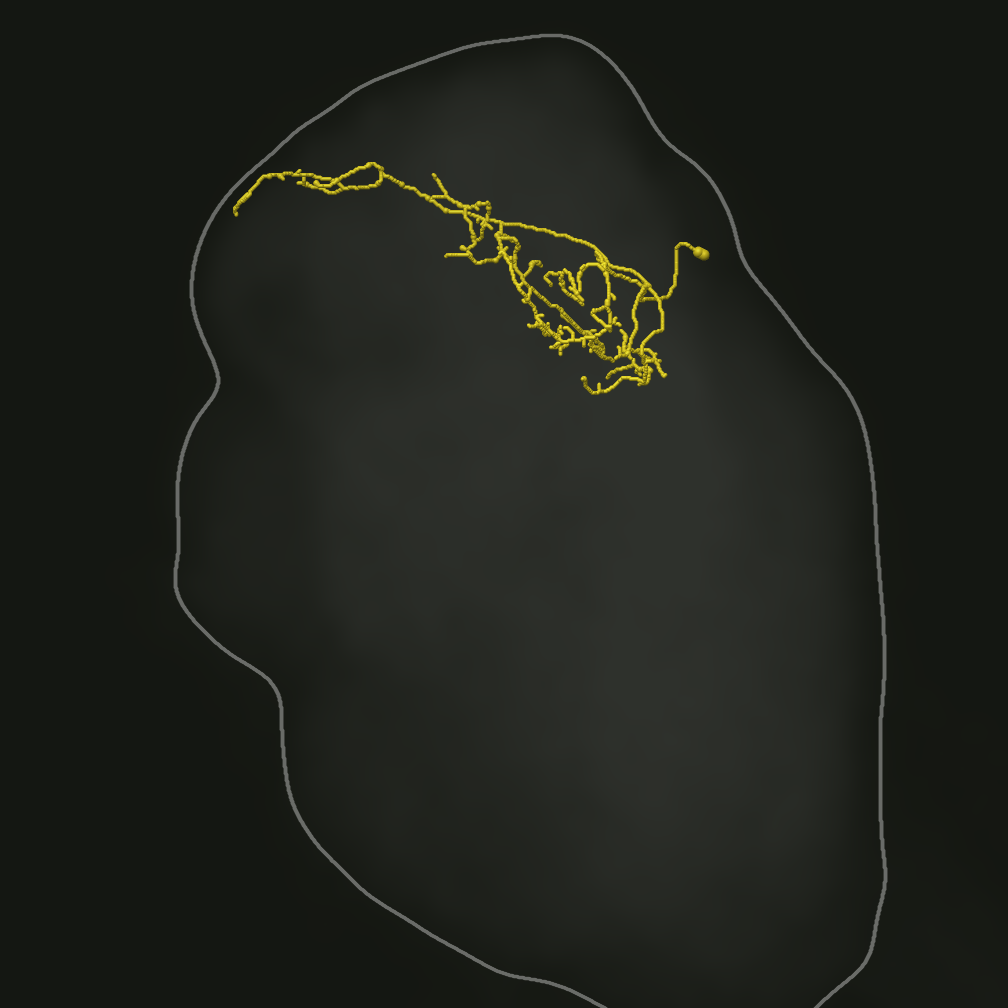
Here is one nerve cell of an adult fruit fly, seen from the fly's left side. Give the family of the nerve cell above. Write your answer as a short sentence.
The family is hemilineage DM3_dorso_lateral.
